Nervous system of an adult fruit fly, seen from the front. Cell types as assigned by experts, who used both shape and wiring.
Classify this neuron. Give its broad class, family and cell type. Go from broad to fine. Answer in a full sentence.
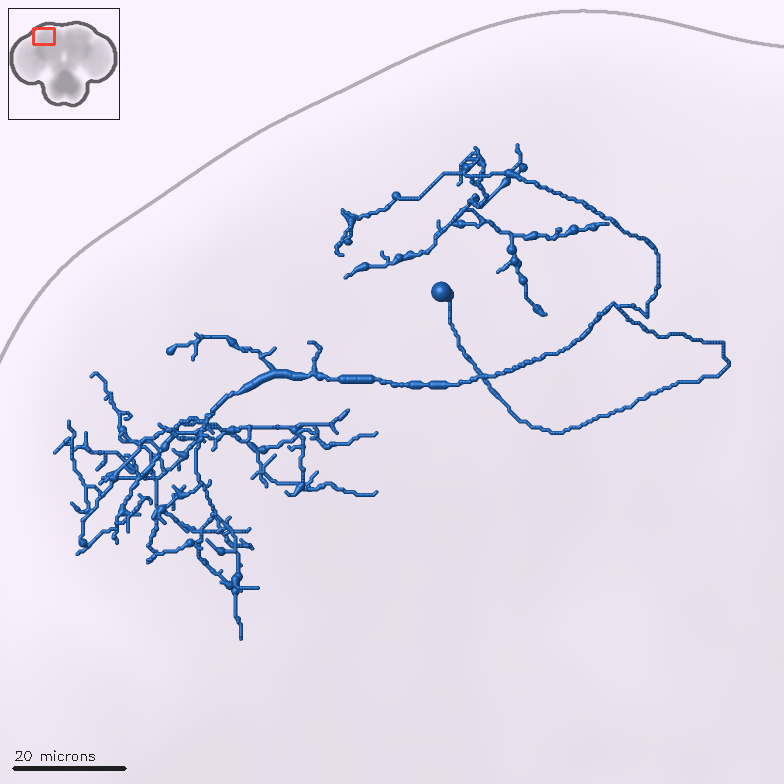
A central-brain intrinsic neuron of hemilineage DL1_dorsal, type LHPV5c1_a.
